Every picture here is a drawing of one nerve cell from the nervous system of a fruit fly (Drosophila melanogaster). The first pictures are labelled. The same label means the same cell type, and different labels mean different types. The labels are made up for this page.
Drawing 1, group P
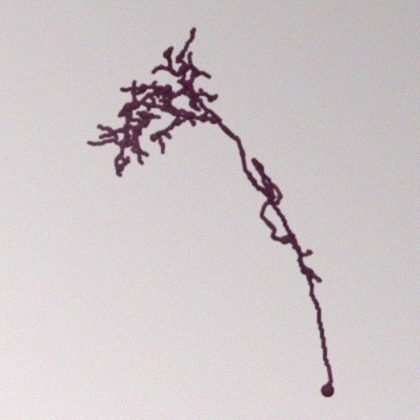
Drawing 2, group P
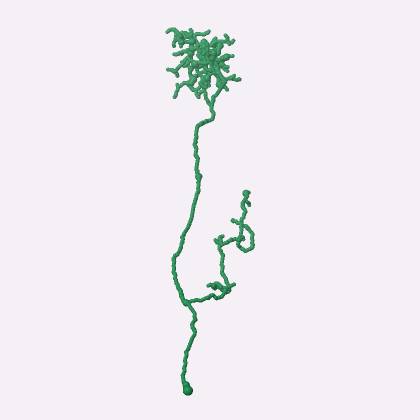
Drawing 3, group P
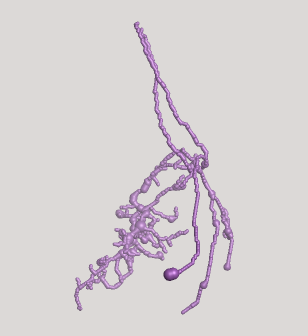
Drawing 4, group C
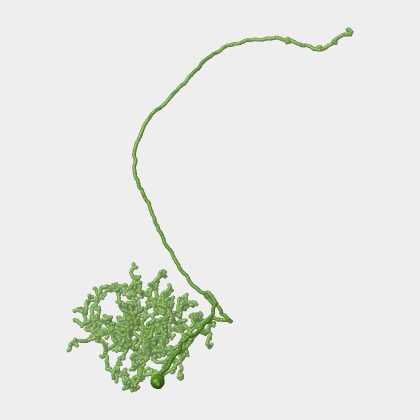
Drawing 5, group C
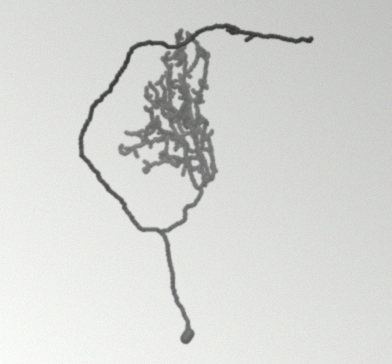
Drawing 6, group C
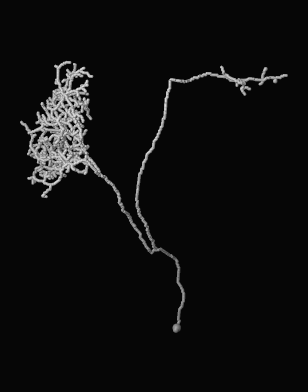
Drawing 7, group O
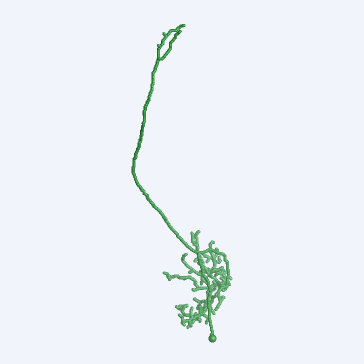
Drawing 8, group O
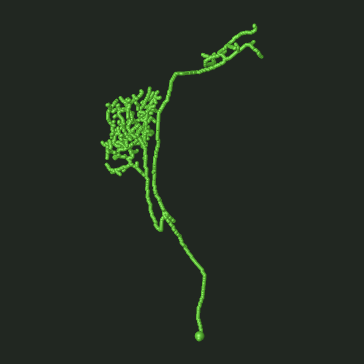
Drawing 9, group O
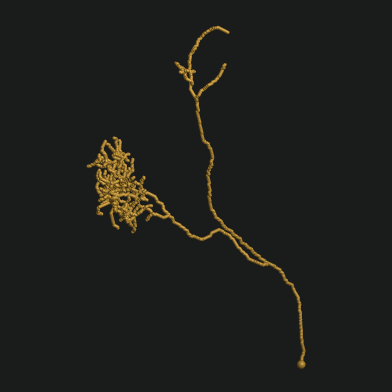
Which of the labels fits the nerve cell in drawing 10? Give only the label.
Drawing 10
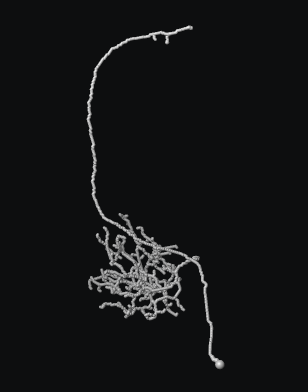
group C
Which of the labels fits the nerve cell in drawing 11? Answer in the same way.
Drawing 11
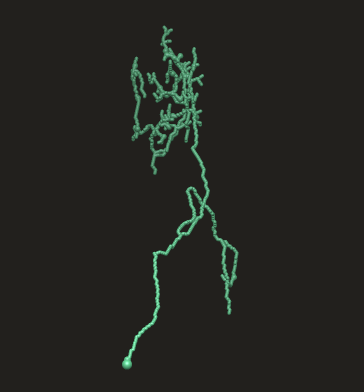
group P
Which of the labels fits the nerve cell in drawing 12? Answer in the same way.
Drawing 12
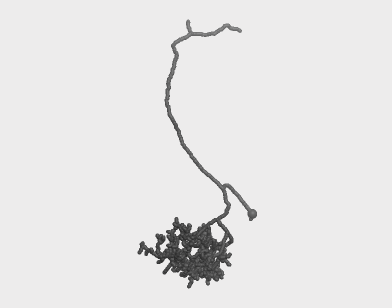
group C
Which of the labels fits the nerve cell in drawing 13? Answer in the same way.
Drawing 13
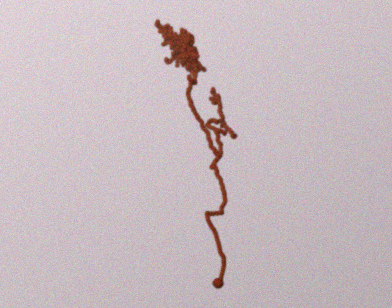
group P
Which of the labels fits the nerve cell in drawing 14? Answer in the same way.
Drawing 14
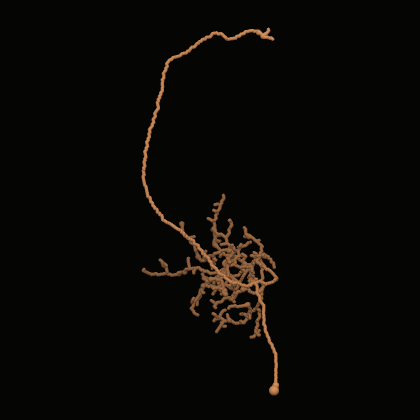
group C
